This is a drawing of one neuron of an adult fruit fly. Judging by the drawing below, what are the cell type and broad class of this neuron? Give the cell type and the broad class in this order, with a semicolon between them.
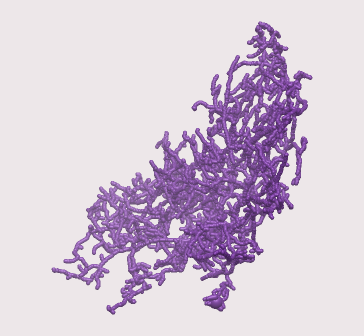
GNG043; central-brain intrinsic neuron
